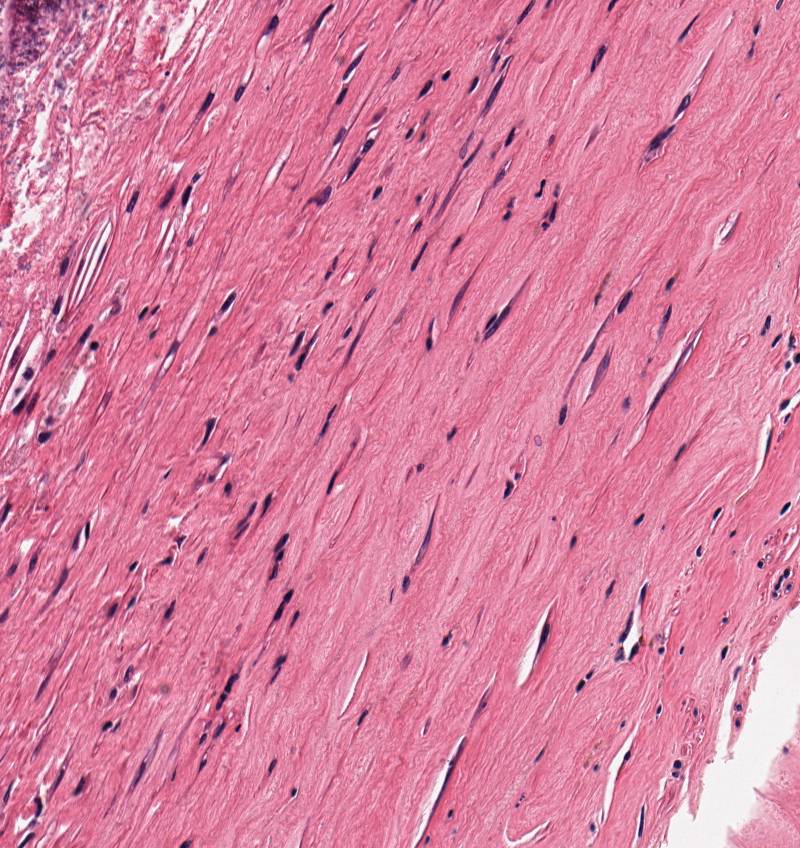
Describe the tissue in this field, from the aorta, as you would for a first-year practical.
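What you've got here are dark purple, elongated, spindle-shaped nuclei lined up parallel to the fibres, with narrow slit-like clear spaces scattered about, running the same way. There are no fat cells anywhere in the field. Up in the upper left corner there's loose, fragmented material with dark purple debris.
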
